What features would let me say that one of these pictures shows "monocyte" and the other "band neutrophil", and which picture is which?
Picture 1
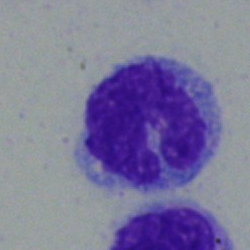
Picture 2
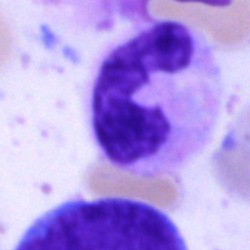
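Two kinds: monocyte, picture 1; band neutrophil, picture 2. Monocyte: deep notch cutting into the nucleus from its lower side; nucleus fills most of the cell.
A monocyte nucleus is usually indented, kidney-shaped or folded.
Chromatin deep purple, mottled rather than smooth. Cytoplasm a pale greyish-blue rim, wider on the right than on the left.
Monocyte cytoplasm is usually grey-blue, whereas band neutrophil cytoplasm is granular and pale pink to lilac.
Band neutrophil: outline round; nucleus a curved C opening to the right, lying toward the left of the cell.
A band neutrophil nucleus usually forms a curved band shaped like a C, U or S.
Chromatin dark purple, coarsely clumped; no nucleolus; no clear vacuoles in the cytoplasm.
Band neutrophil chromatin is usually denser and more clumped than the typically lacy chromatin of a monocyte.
In short: notched nucleus with greyish-blue rim in the monocyte, C-shaped nucleus with coarsely clumped chromatin in the band neutrophil.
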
